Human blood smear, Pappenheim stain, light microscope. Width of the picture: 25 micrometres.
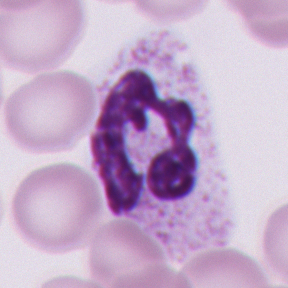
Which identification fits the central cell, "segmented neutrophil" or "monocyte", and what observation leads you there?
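This is a segmented neutrophil rather than a monocyte. What settles it is the cytoplasm, which here is pale pink.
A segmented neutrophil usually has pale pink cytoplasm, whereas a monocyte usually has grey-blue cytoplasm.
You can also see fine pink-violet granules scattered through it, dense dark purple chromatin, and an oval outline, taller than wide.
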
